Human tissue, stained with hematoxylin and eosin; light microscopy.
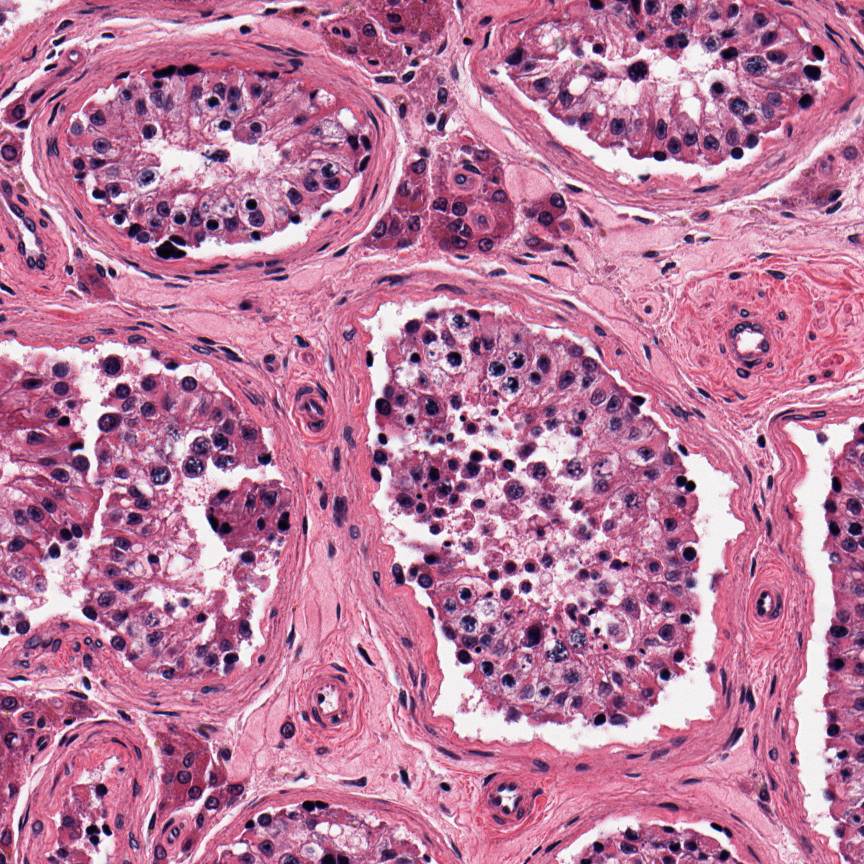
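Testis. Cross-sectioned rounded tubules, one large and central, separated by bands of pink stroma. Each tubule: thick wall of concentric pink layers with flattened, spindle-shaped nuclei. Top centre: clusters of polygonal cells with abundant pink cytoplasm in stroma between upper tubules. Stroma lacks fat cells.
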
